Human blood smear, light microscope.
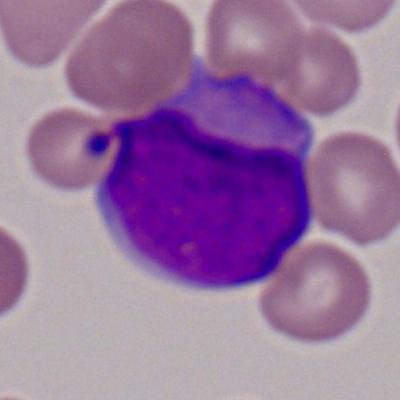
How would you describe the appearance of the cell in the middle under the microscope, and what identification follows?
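Nucleus fills most of the cell. Chromatin deep purple, fairly evenly dense. Cytoplasm widest at upper right, forming a cap above the nucleus. A few small pinkish-red dots over the nucleus. Cell: myeloblast.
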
